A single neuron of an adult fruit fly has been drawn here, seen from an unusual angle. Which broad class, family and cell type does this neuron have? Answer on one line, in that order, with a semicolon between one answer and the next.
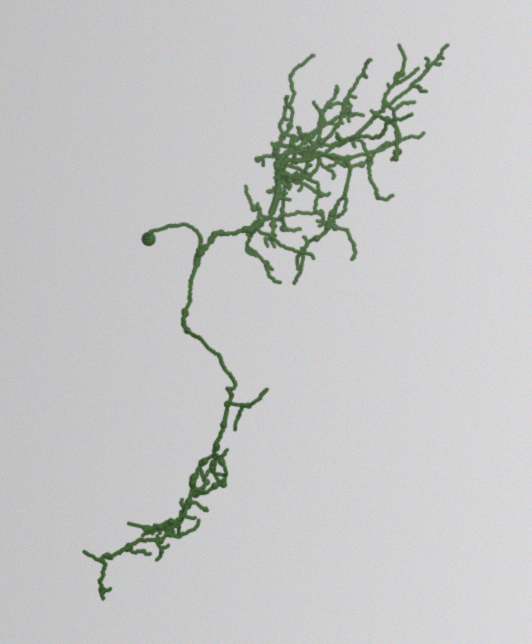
central-brain intrinsic neuron; hemilineage DM1_dorsal; CB4072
